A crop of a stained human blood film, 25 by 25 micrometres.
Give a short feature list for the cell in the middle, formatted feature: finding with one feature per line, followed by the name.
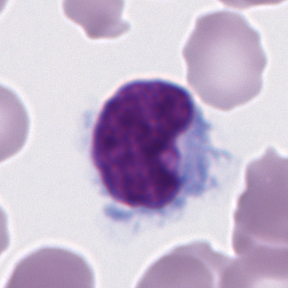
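Nucleus: bean-shaped, notched on right side
Nuclear size: about 11 by 9 micrometres
Nuclear share: about 70% of cell area
Cell size: about 12 micrometres across
Cytoplasm: pale blue, mostly right of nucleus, filling notch
Edge: fine hair-like projections, clearest right and lower
Name: hairy cell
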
